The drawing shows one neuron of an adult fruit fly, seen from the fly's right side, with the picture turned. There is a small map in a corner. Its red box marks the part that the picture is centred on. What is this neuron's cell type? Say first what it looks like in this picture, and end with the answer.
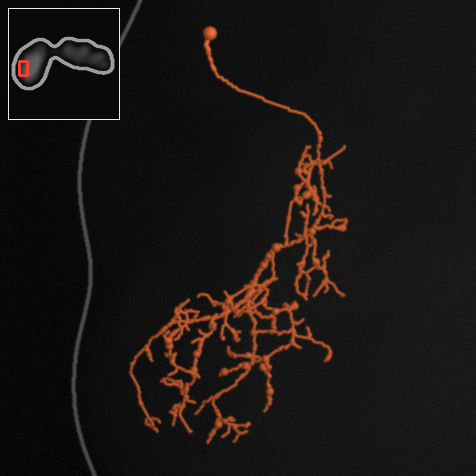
Its cell body lies at the top of the picture. Dozens of branch ends can be seen. This is a central-brain intrinsic neuron. The cell type is CRE052.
